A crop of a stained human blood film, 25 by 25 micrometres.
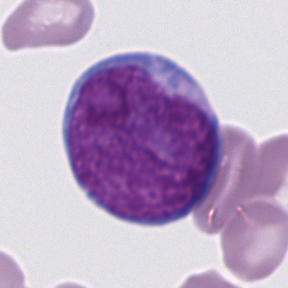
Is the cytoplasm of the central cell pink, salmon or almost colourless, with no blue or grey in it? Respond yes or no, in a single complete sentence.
No, within this cell, the cytoplasm is coloured a deep or dark blue.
